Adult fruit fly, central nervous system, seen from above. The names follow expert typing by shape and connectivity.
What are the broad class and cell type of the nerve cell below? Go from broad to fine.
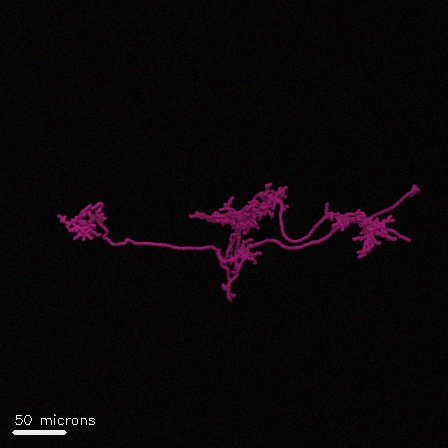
central-brain intrinsic neuron; SLP455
